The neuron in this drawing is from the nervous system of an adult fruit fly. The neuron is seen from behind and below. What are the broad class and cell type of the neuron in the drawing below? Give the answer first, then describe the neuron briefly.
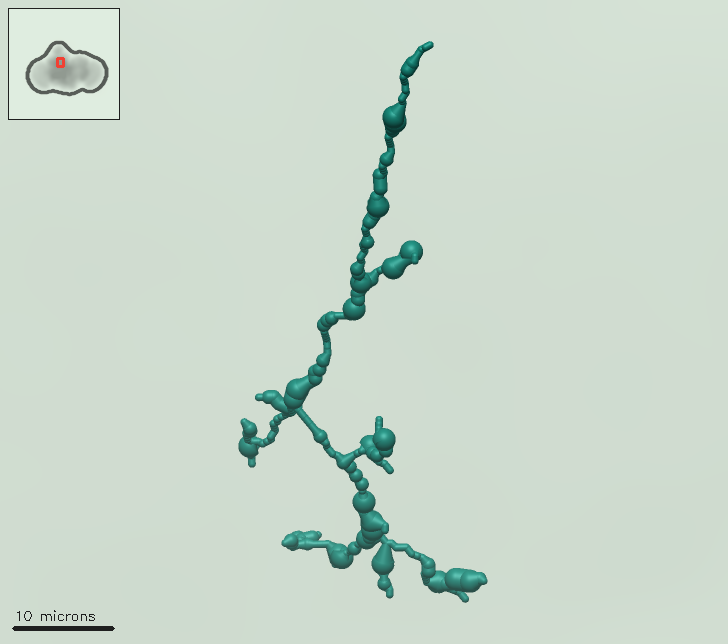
This is a sensory neuron entering the nerve cord. The cell type is SNxx33. The drawing shows no cell body. By the scale bar it is about 55 microns tall in this view.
